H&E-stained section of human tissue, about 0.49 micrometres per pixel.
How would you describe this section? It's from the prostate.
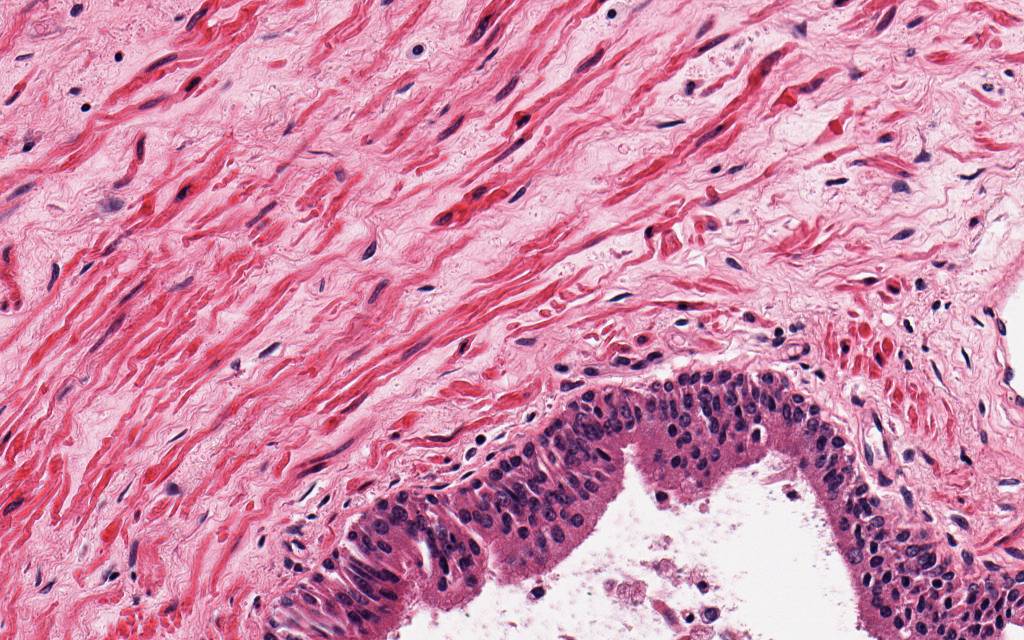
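Fibrous stroma fills the upper and left field; an epithelium-lined lumen lies along the lower right. Mostly empty white space, the lumen holds scattered pale debris and a few detached cells. Fat cells are absent throughout.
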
